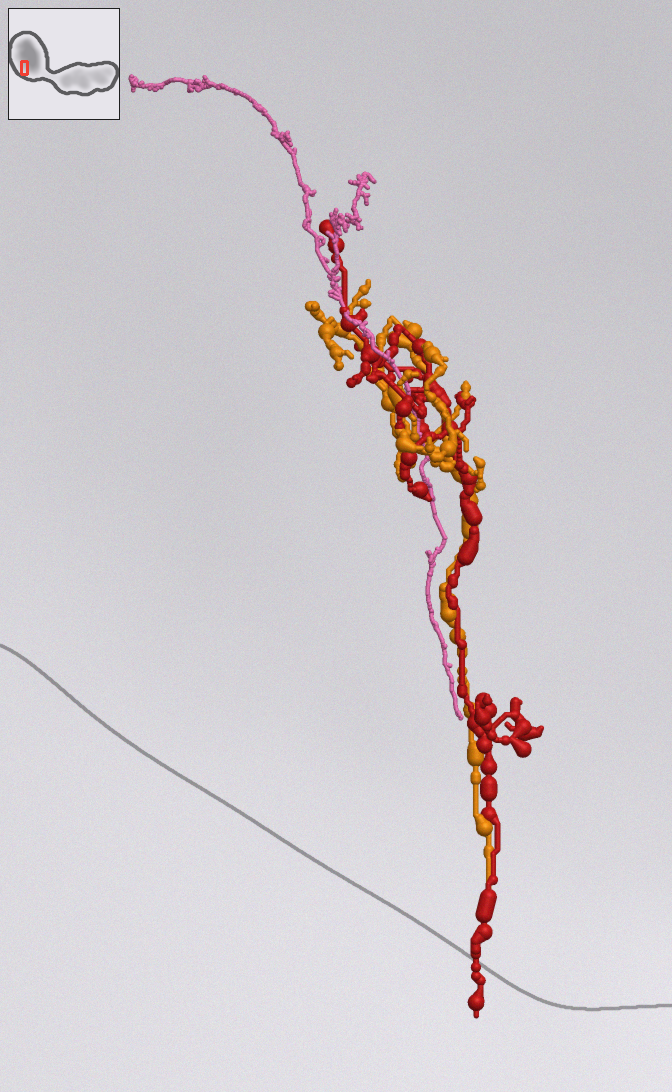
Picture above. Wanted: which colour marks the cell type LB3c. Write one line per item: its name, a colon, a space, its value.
colour: red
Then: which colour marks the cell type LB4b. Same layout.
colour: pink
